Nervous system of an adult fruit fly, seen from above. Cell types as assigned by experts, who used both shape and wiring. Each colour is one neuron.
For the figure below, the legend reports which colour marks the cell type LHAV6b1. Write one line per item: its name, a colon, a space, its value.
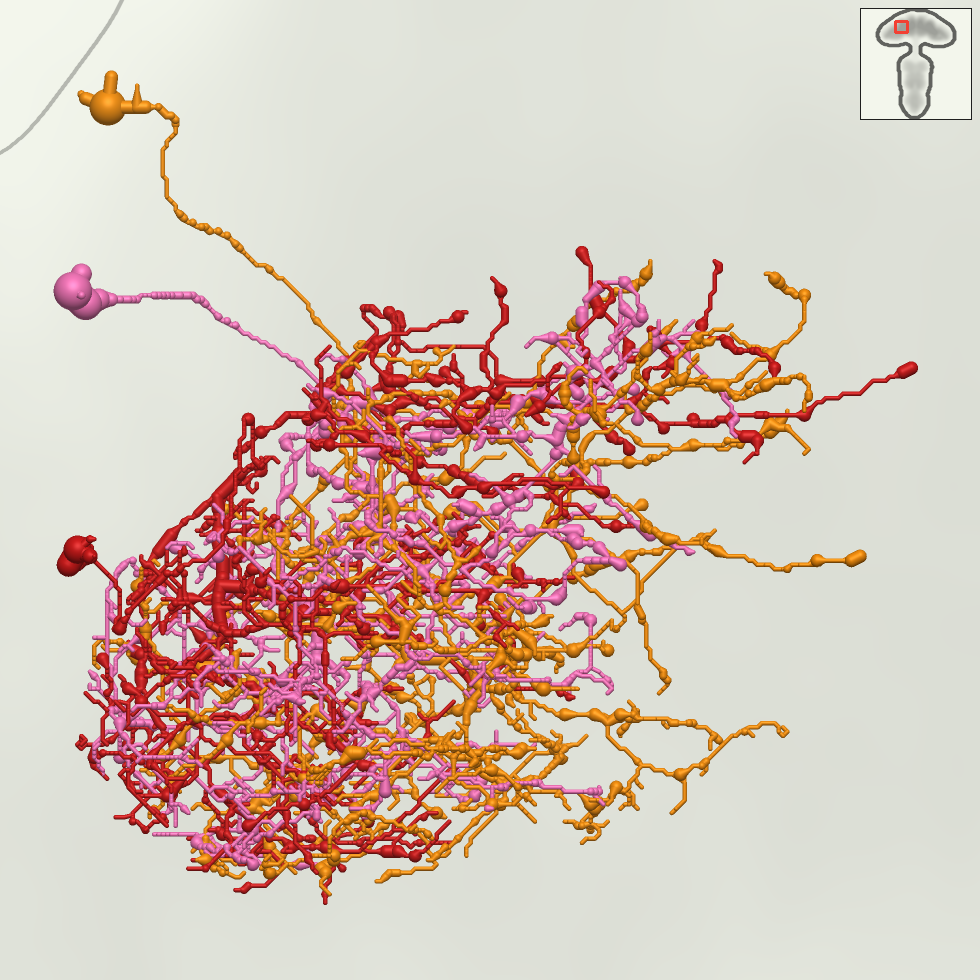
colour: orange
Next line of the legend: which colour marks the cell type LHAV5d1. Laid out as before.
colour: pink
